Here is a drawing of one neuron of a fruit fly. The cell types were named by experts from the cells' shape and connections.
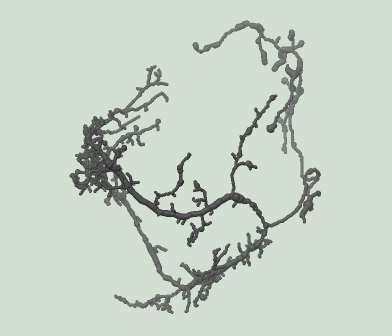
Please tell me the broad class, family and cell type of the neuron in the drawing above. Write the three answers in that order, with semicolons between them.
nerve-cord intrinsic neuron; hemilineage 16B; IN16B040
